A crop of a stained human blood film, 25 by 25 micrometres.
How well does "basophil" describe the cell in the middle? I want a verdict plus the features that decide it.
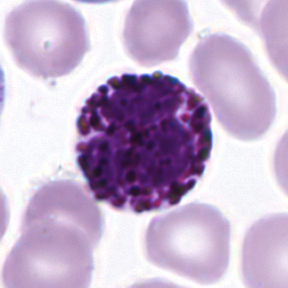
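I see a round cell, about 13 micrometres across, crowded with coarse, dark purple granules that vary in size. They lie over the centre as well as along the edge, hiding most of the nuclear outline and leaving almost no granule-free cytoplasm.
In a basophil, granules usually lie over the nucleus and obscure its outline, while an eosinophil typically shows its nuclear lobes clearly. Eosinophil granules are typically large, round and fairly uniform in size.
So the hidden nucleus speaks for basophil, and the uneven granule sizes speak against eosinophil.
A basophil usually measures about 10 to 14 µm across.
Since 13 micrometres falls in that range, basophil fits.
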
